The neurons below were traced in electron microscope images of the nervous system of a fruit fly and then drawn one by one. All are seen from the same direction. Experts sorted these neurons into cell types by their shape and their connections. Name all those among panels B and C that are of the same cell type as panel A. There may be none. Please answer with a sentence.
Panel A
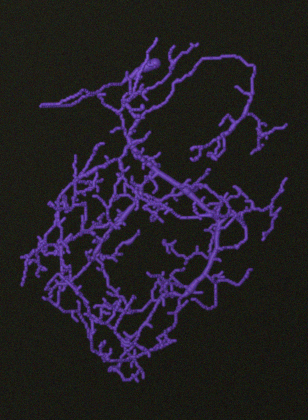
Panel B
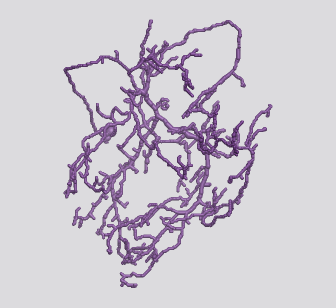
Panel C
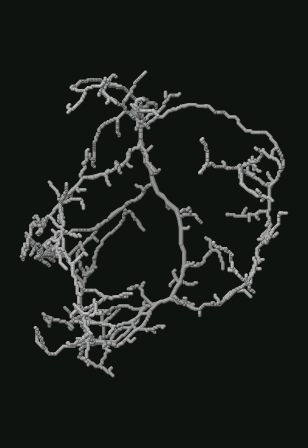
Panel B is of the same cell type.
